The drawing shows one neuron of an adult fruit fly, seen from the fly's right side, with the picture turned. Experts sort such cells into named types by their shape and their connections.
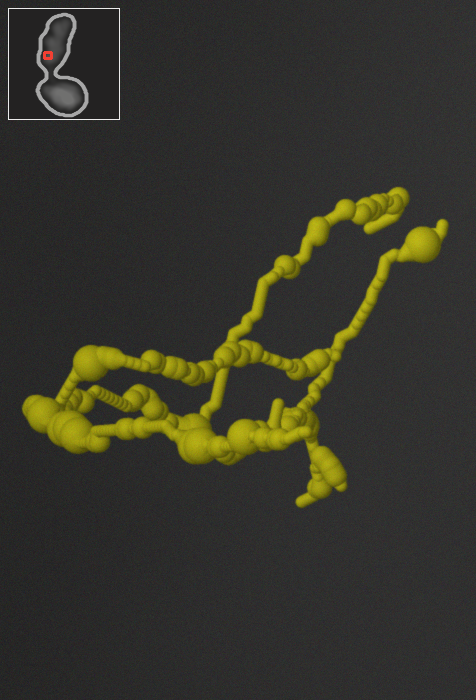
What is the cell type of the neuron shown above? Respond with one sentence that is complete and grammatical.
The cell type carried by this neuron is LgLG8.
